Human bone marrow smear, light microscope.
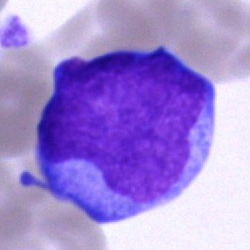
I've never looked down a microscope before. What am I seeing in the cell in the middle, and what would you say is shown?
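Most of the cell is filled by the nucleus, which sits toward the upper part. Along the lower edge, the cytoplasm forms a crescent, pale blue and deepening to a stronger blue at the outer rim. From the lower left edge, a small round knob projects on a thin stalk. The cell is a blast.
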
